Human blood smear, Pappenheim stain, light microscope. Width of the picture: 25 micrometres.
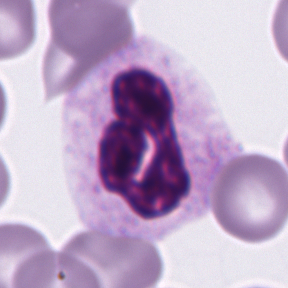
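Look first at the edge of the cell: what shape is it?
Round to slightly oval, and smooth.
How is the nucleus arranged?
It is divided into several connected lobes set around a narrow central cleft, and no nucleoli are visible in it.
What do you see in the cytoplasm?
Fine pinkish-violet granules, scattered evenly throughout.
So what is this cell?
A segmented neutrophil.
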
